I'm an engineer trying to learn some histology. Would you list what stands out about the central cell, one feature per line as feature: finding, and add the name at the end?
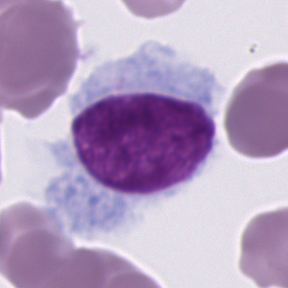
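Outline: irregular, you'll notice, with ragged, frayed cytoplasmic edges
Chromatin: deep purple, fairly even and finely mottled
Cytoplasm: pale blue, thinnest on the right side of the nucleus
Name: hairy cell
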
